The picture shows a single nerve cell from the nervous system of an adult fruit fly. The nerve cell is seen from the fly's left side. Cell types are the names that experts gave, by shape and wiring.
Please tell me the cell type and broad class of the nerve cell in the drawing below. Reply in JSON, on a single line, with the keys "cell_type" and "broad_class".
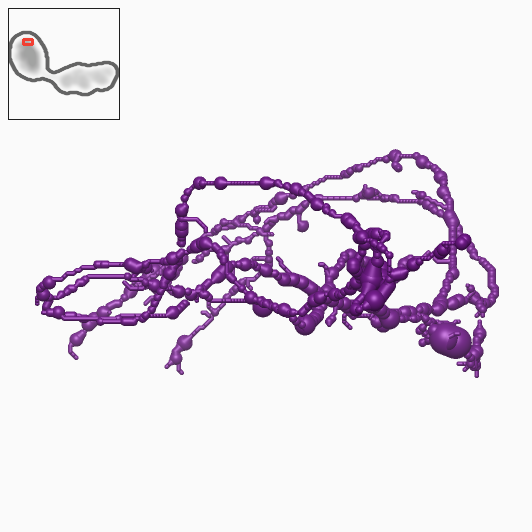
{"cell_type": "SLP463", "broad_class": "central-brain intrinsic neuron"}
